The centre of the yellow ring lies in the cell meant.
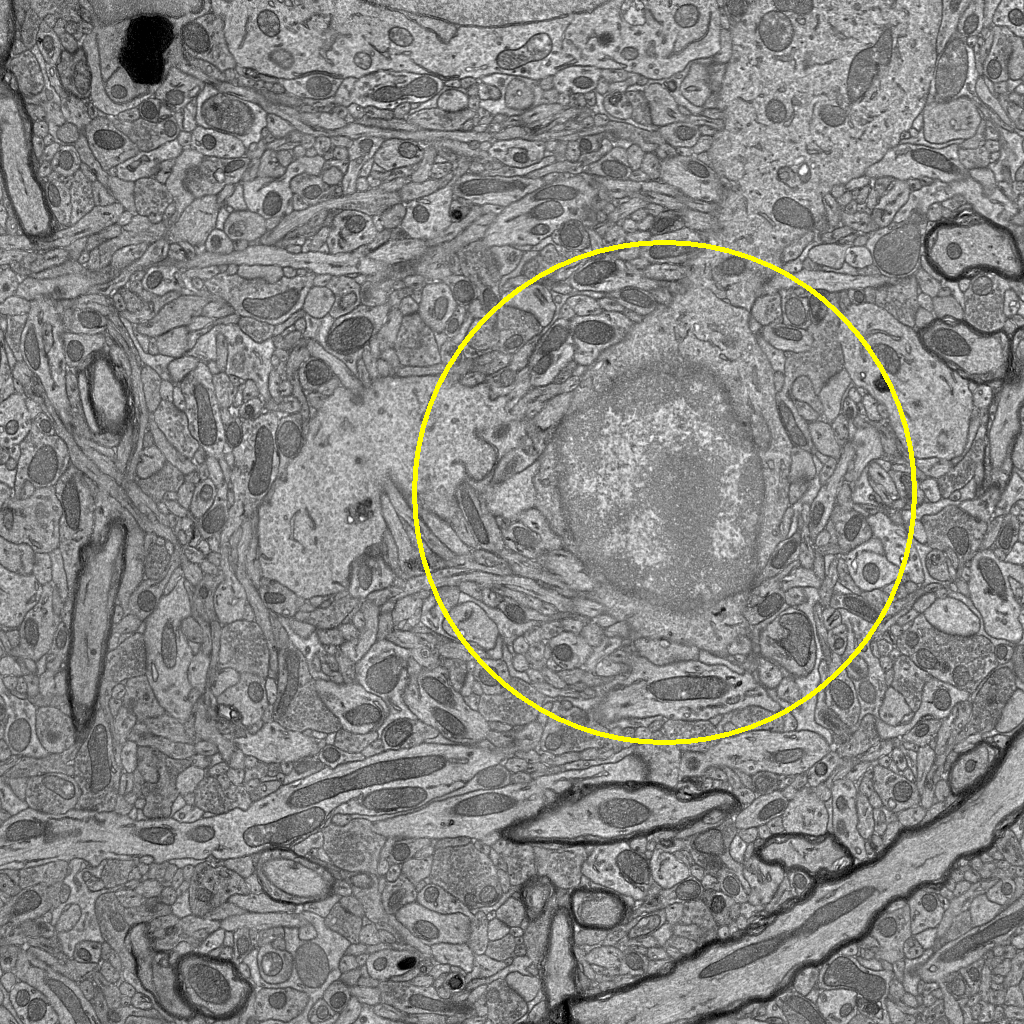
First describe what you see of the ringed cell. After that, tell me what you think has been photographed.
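Whole nuclear outline inside ring. Shape: rounded oval, smooth. Lower nuclear edge: a few tiny black specks. Cell: oligodendrocyte.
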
